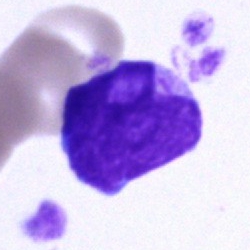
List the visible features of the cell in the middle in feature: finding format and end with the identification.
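Outline: irregular, somewhat angular, not round
Staining: almost the whole cell an intense dark blue-violet
Nucleus: can't be clearly separated from the cytoplasm, the staining is so dark
Vacuoles: none clearly visible
Name: blast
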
